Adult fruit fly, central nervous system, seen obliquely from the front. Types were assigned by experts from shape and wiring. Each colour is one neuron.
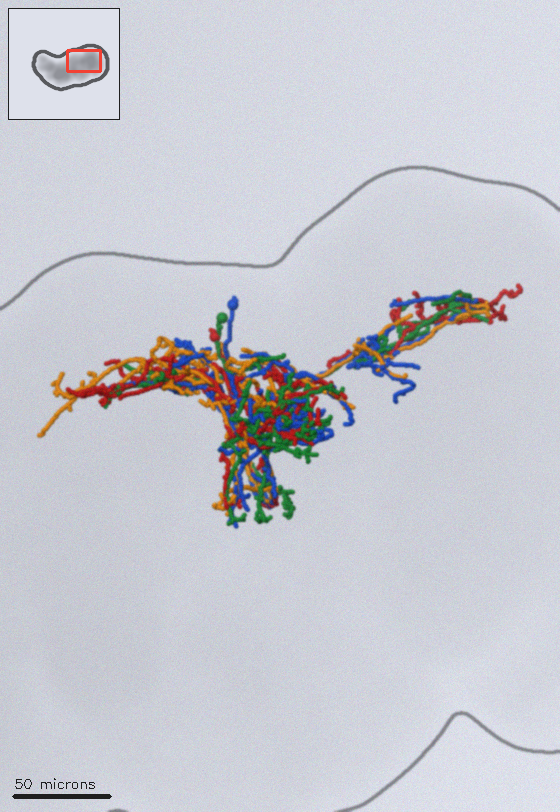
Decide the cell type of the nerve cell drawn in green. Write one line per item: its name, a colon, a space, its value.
cell type: SMP476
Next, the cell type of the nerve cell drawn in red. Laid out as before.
cell type: CRE092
